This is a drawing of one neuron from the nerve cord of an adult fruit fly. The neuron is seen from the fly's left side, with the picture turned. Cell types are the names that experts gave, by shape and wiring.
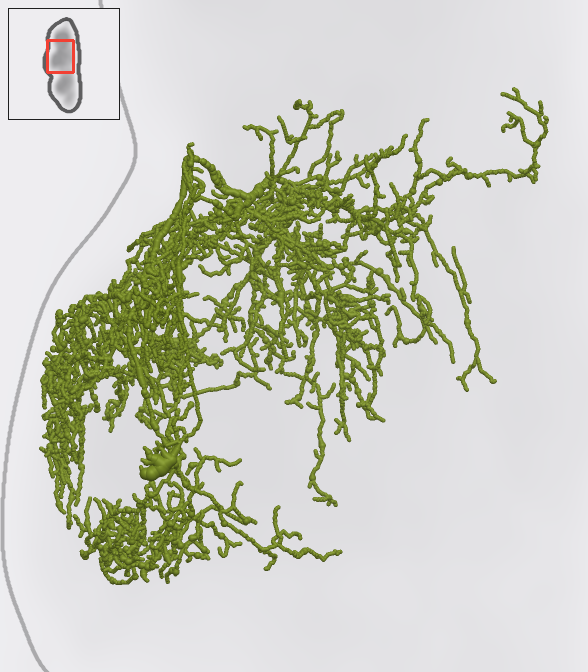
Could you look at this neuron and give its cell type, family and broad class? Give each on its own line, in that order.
IN12B011
hemilineage 12B
nerve-cord intrinsic neuron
